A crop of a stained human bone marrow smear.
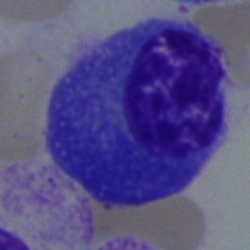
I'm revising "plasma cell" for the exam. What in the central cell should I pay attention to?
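Let me start with the edge of the cell: its outline is round to oval and smooth. The chromatin is dark purple and coarsely clumped, and I can make out pale gaps between the clumps.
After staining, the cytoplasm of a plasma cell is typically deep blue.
Here the cytoplasm is abundant and deep blue, which goes with a plasma cell. I also notice that the cytoplasm is sprinkled with many tiny pale dots rather than dark granules.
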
